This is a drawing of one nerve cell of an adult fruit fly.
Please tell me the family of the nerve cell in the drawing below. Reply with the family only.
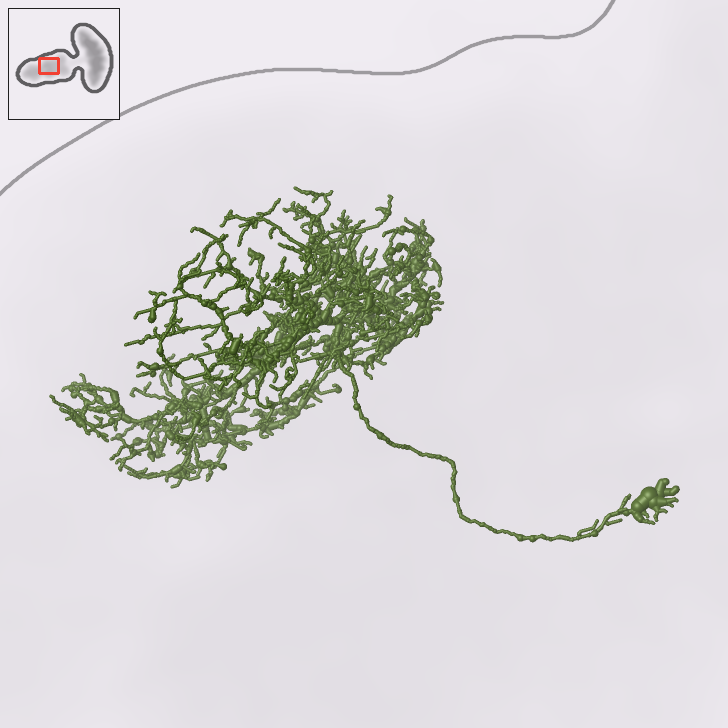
hemilineage 14A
